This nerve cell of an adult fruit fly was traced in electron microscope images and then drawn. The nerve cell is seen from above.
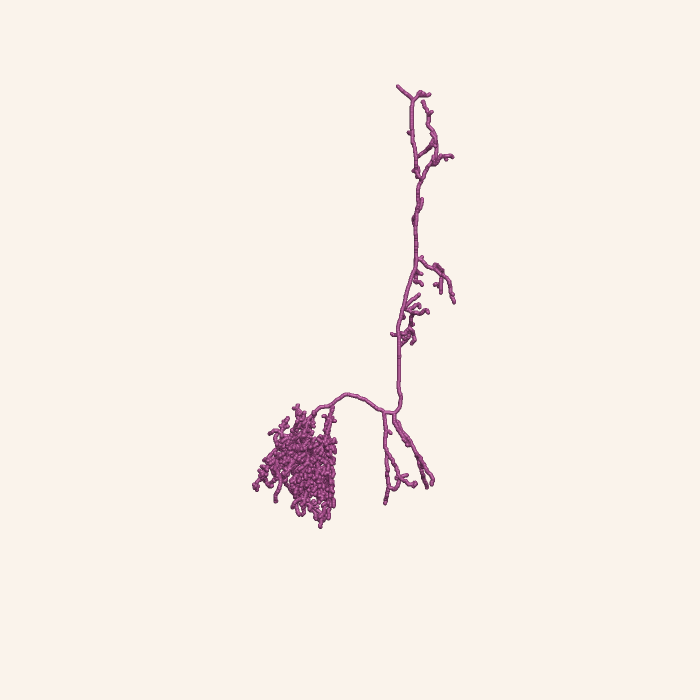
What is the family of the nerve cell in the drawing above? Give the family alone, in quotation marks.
"hemilineage 07B"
